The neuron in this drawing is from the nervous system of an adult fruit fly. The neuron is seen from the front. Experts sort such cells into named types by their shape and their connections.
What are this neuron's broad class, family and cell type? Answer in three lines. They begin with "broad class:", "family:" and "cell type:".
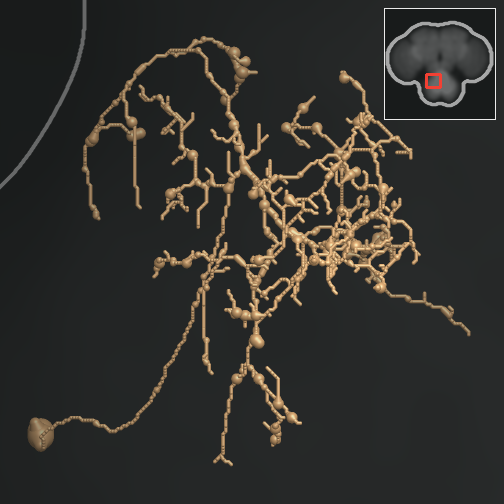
broad class: nerve-cord intrinsic neuron
family: hemilineage 08A
cell type: IN08A048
